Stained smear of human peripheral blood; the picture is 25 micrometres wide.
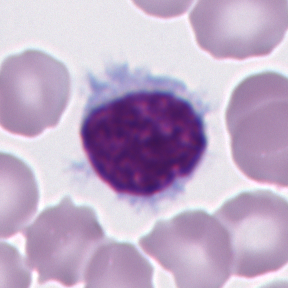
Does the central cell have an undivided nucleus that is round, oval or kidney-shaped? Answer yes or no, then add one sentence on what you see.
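Yes. The nucleus is roughly oval and not lobed.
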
